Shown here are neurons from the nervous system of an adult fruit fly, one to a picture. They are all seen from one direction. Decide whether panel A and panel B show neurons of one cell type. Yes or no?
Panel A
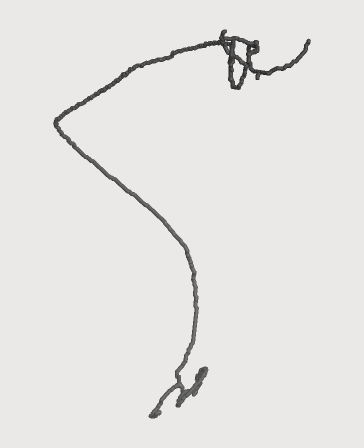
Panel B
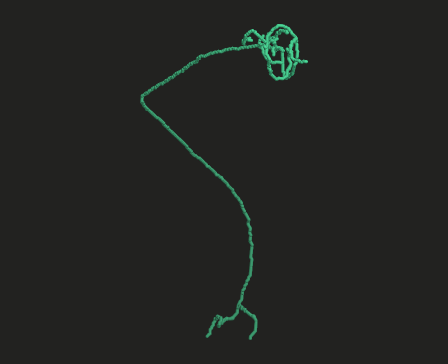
yes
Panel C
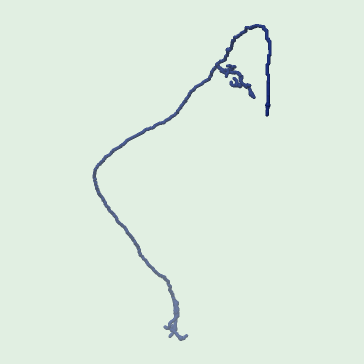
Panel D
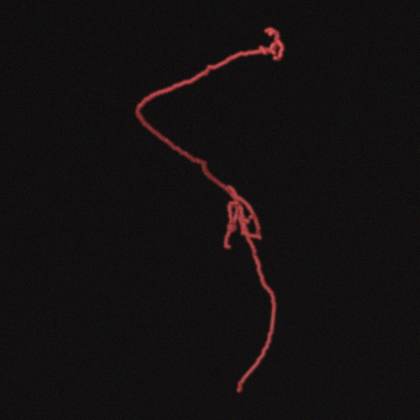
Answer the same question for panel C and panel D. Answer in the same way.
yes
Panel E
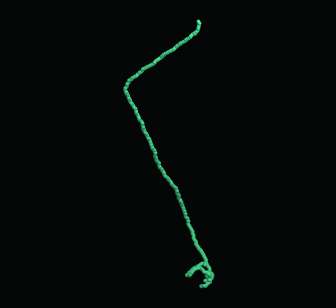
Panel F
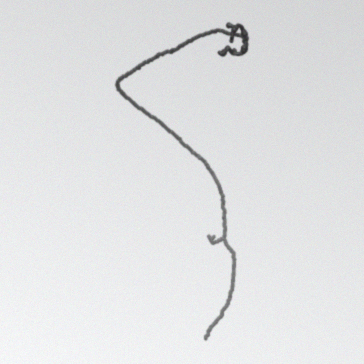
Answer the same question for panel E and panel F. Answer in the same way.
yes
